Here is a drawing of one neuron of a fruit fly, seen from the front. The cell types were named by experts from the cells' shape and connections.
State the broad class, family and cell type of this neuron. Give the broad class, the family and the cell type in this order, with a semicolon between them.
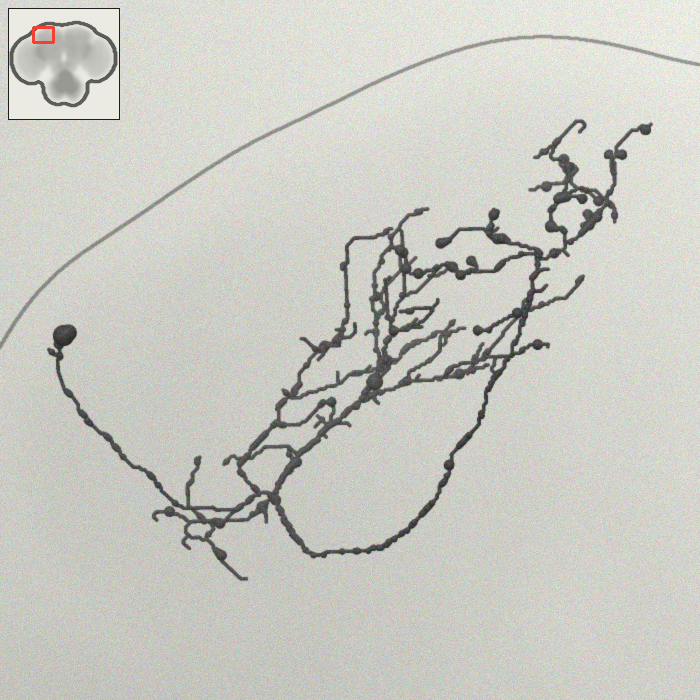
central-brain intrinsic neuron; hemilineage SLPal2; CB1419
